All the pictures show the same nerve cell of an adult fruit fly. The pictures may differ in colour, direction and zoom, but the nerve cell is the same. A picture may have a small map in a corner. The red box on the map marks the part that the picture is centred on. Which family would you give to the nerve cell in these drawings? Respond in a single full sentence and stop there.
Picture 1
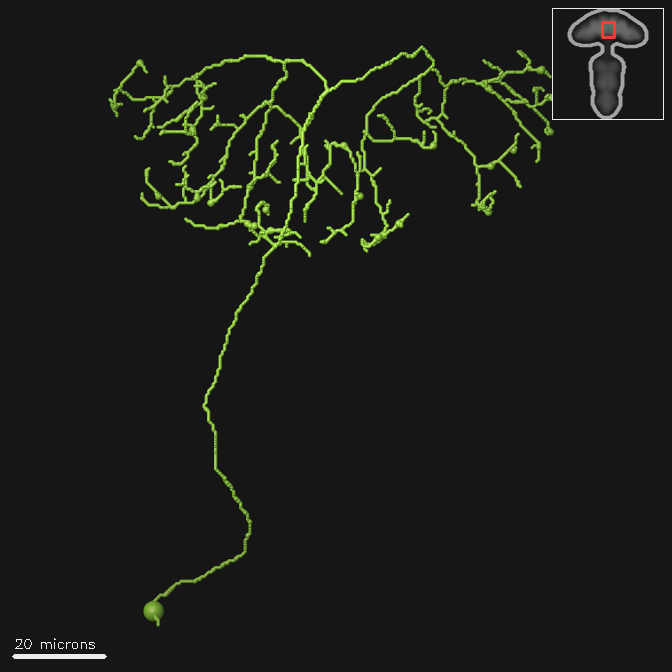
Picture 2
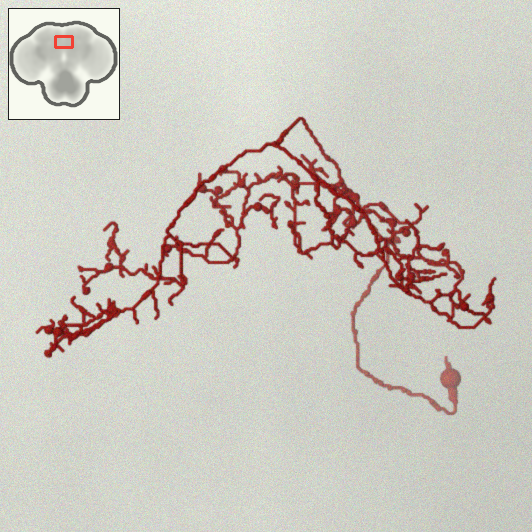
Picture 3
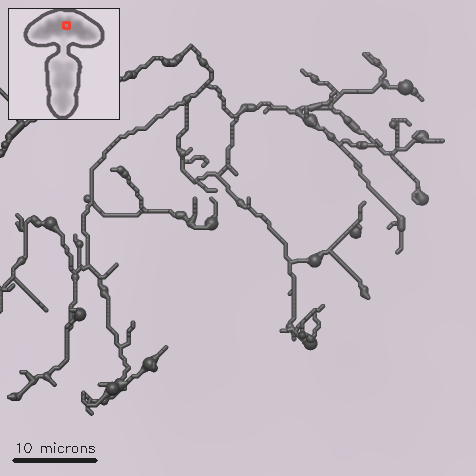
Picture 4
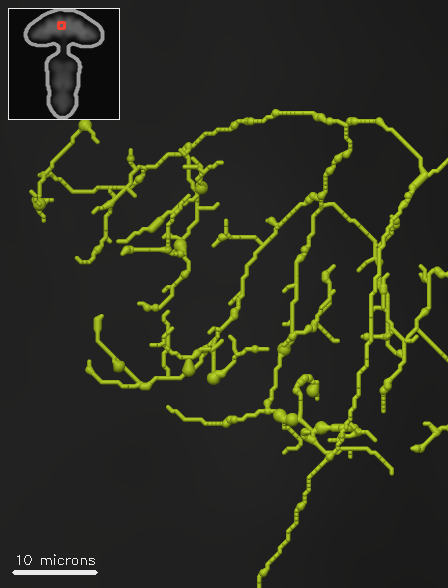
It is to family hemilineage DM6_dorso_medial that the nerve cell is assigned.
